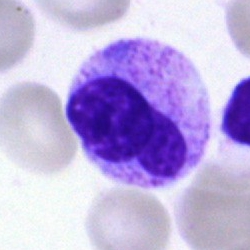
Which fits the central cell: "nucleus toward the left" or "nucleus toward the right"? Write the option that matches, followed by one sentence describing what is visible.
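Nucleus toward the left. The nucleus lies in the lower part of the cell and reaches its left edge.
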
